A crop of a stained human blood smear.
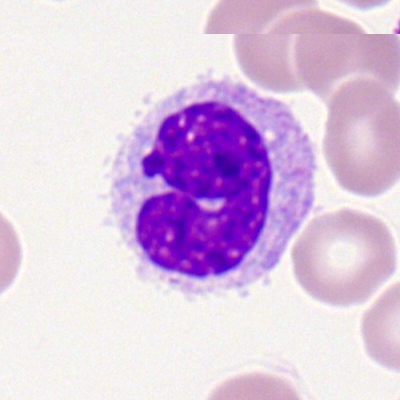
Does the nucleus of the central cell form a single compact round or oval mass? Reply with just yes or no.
No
